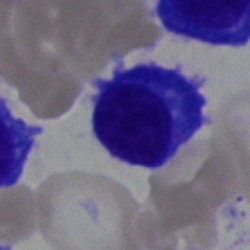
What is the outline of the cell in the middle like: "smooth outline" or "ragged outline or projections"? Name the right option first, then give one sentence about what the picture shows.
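Ragged outline or projections. Short ragged projections stand out from the upper edge of the cell.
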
